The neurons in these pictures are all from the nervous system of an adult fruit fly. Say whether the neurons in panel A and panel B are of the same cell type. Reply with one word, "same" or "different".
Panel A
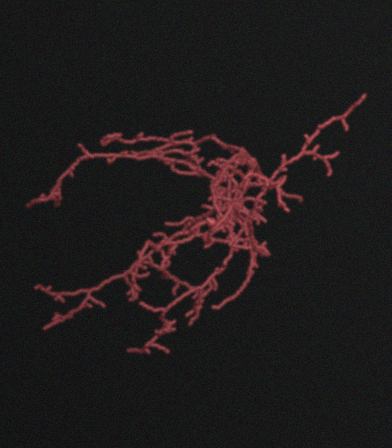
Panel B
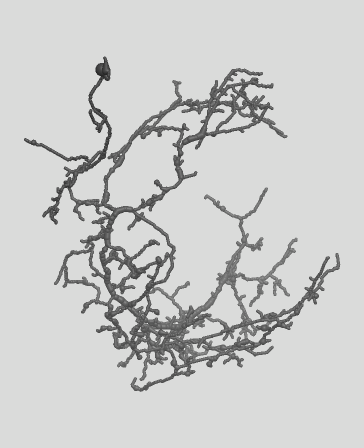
same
